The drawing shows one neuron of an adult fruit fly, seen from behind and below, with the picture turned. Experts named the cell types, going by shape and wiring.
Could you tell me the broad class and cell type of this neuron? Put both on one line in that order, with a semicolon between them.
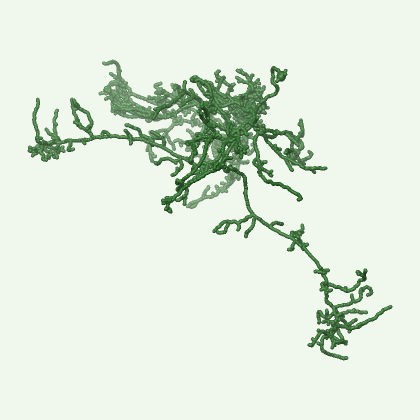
central-brain intrinsic neuron; SMP493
